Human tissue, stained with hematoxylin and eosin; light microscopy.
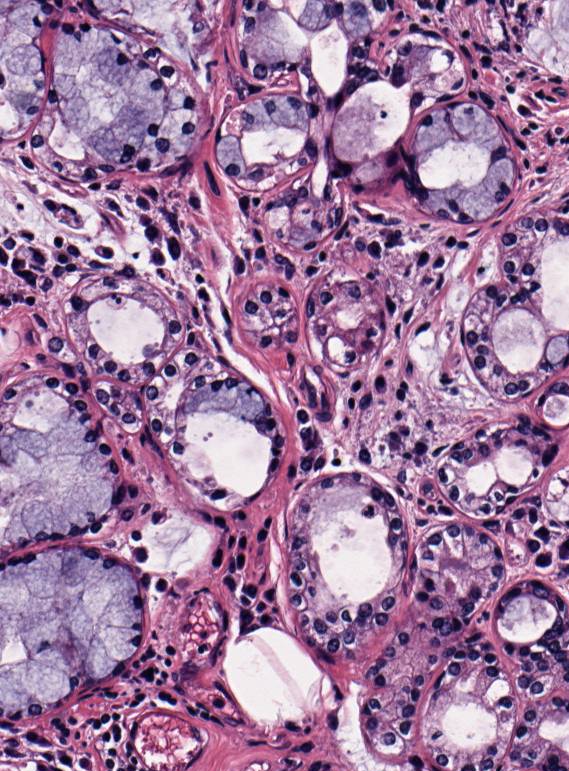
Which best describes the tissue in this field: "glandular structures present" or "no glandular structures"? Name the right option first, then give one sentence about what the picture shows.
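Glandular structures present. The field is filled with rounded glandular units separated by bands of pink fibrous stroma.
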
